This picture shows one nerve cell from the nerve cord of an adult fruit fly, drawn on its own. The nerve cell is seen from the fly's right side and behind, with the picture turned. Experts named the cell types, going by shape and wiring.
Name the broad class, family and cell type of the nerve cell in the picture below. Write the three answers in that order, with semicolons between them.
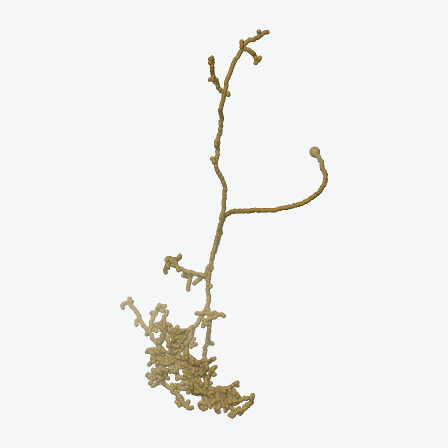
nerve-cord intrinsic neuron; hemilineage 11A; IN11A013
